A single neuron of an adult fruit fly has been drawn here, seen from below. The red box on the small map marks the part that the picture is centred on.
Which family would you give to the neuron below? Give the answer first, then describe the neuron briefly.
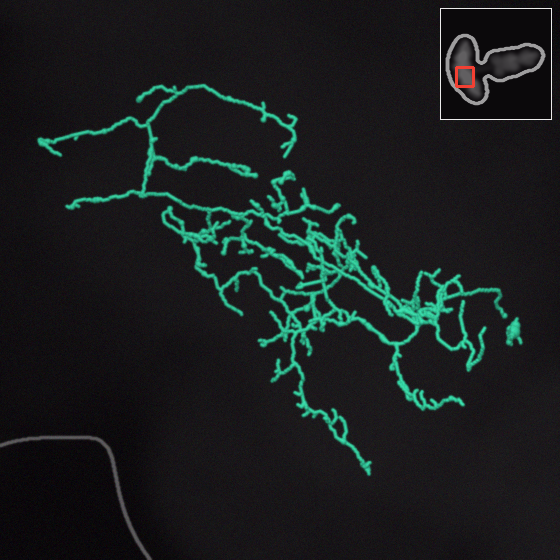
Its family is hemilineage VLPd&p1_posterior. Its broad class is central-brain intrinsic neuron. It lies in the brain. Dozens of branch ends can be seen.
